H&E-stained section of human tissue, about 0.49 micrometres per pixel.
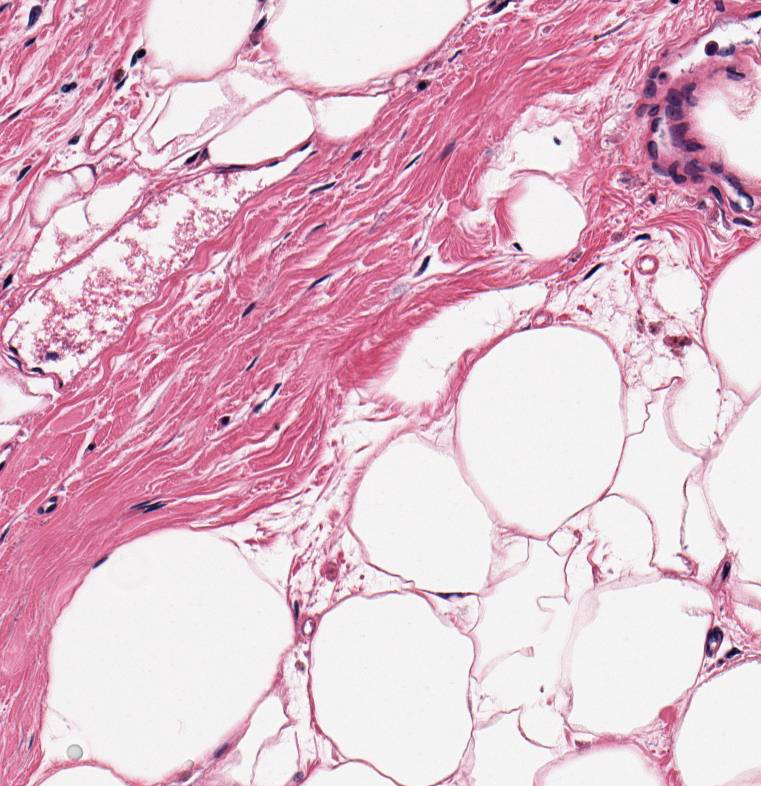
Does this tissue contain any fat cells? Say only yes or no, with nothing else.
Yes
